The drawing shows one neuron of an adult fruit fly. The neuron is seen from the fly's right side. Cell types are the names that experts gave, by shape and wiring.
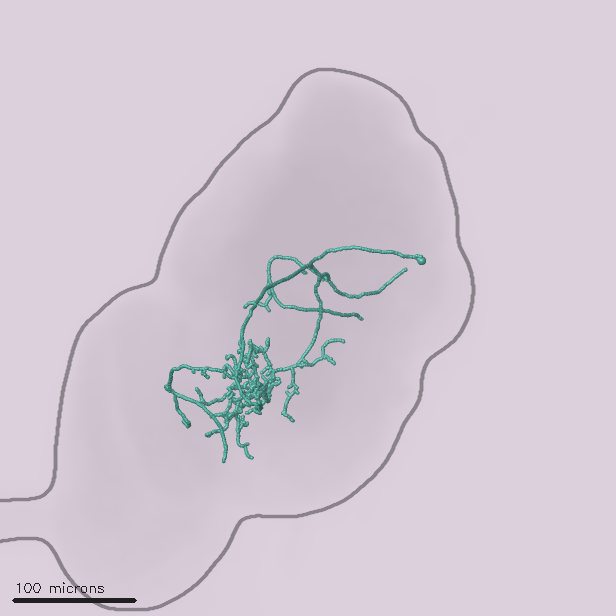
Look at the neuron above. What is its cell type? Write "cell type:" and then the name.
cell type: PVLP046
